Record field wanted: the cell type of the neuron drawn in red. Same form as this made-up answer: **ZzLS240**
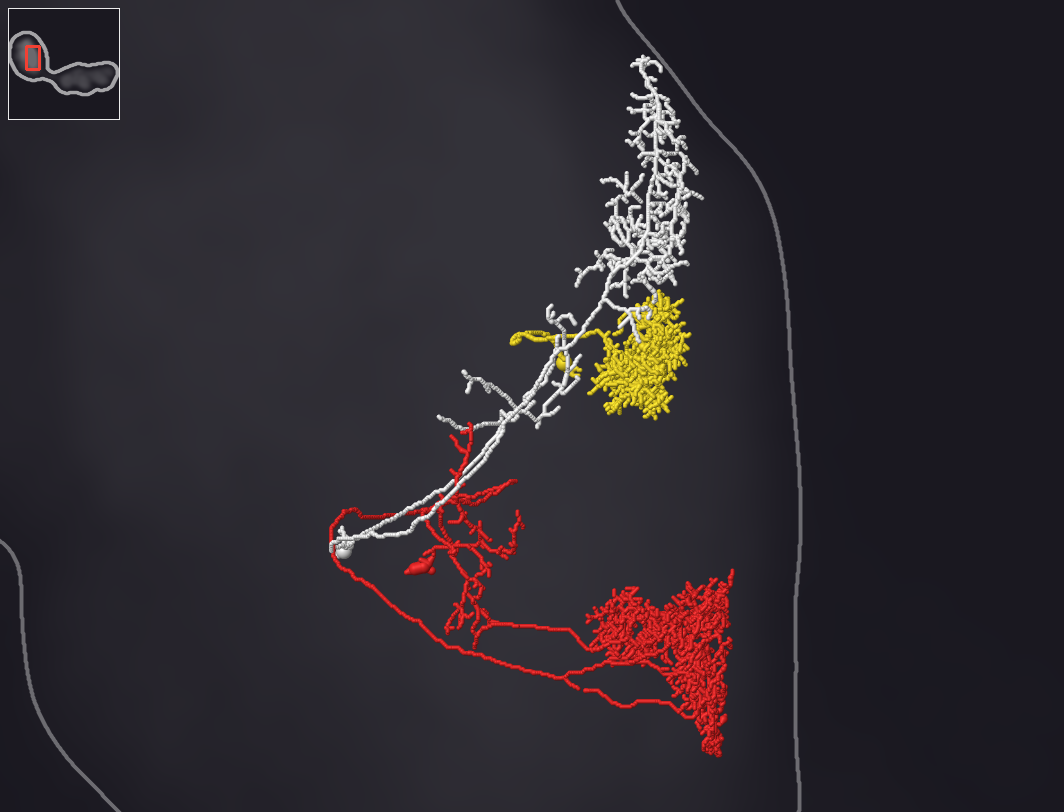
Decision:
**MeLo9**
